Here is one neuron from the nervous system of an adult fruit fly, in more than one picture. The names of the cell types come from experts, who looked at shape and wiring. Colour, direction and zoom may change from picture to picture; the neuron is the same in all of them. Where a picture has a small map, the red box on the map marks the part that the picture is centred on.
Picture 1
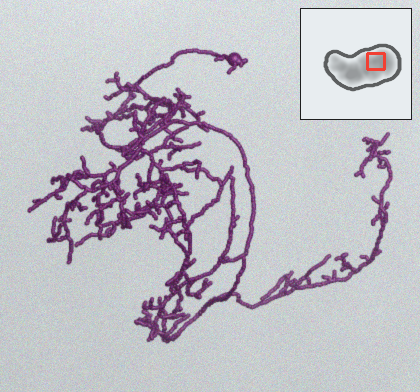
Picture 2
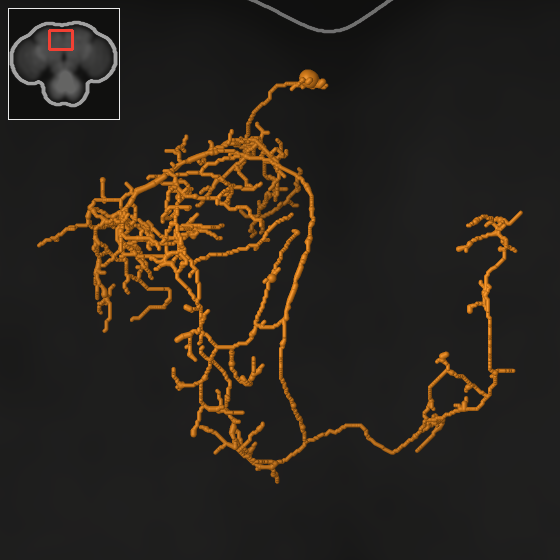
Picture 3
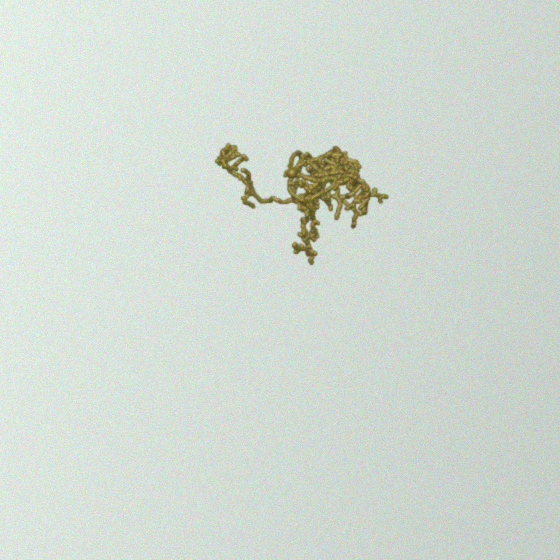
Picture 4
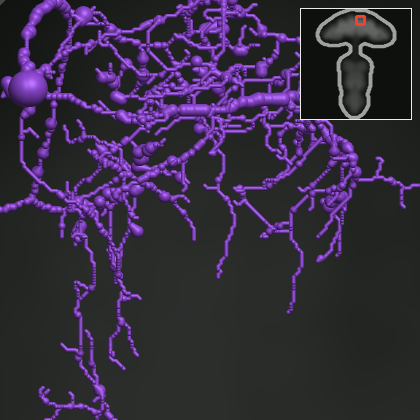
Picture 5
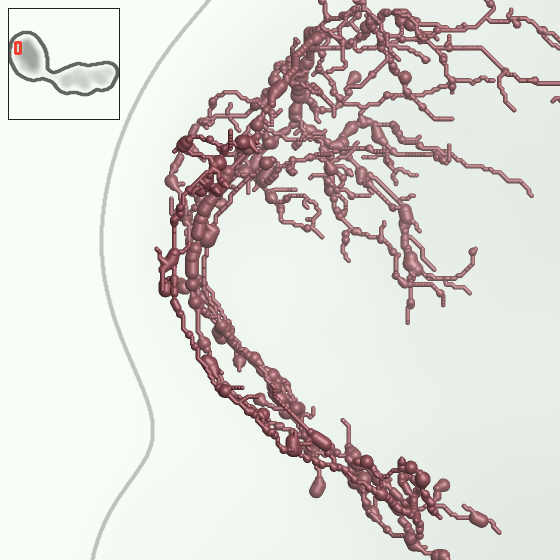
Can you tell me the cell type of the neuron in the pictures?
CRE006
